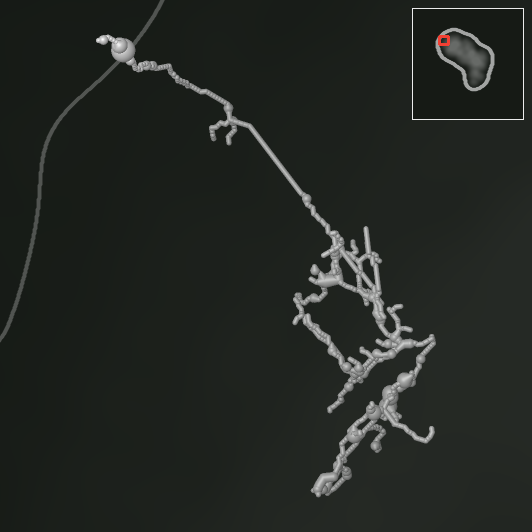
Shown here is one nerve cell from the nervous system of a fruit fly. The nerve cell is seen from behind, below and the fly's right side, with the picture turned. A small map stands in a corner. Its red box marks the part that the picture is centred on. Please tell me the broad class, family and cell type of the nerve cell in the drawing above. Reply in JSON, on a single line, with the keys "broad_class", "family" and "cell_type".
{"broad_class": "optic-lobe intrinsic neuron", "family": "Mi", "cell_type": "Mi17"}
